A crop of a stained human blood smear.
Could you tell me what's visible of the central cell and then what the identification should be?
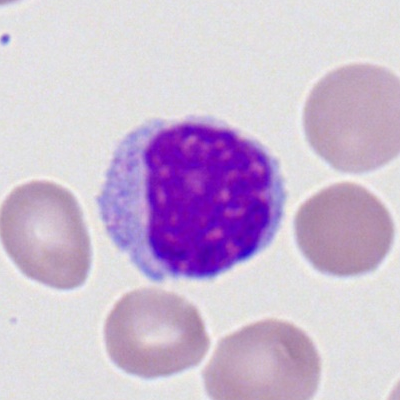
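Nucleus first: a single mass without lobes, occupying most of the cell. Chromatin next: dense and deep purple, with paler patches scattered through it. Cytoplasm last: pale blue. Name: lymphocyte.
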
